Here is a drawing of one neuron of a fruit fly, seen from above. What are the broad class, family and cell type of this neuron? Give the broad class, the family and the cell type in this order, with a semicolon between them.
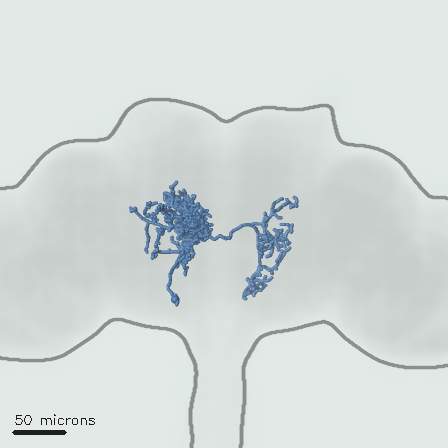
central-brain intrinsic neuron; hemilineage DM5_central; VES074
